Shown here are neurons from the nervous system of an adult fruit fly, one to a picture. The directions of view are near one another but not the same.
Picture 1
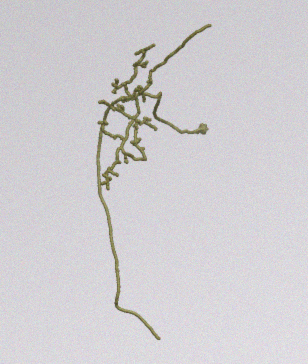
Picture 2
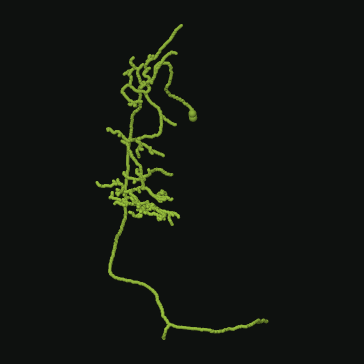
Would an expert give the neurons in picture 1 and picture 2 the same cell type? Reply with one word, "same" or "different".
same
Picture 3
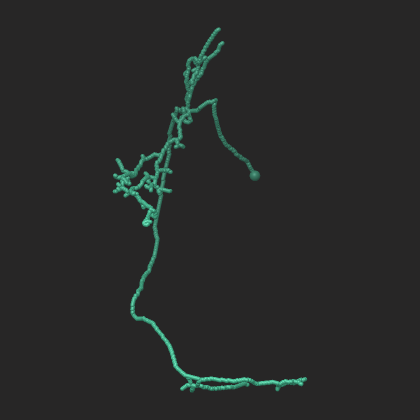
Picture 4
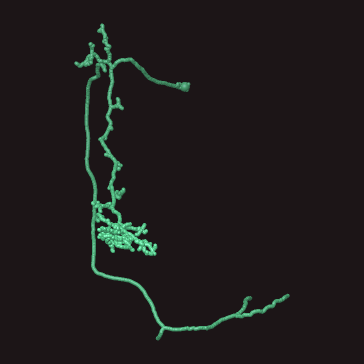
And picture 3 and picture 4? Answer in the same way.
same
